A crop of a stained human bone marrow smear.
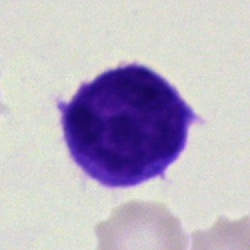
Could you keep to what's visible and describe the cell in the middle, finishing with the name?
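Short, fine projections extend from the margin, seen most clearly on the left and right sides. The chromatin stains deep purple and appears dense rather than fine and open. Neither distinct granules nor vacuoles can be seen anywhere in the cell. This cell is a blast.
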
